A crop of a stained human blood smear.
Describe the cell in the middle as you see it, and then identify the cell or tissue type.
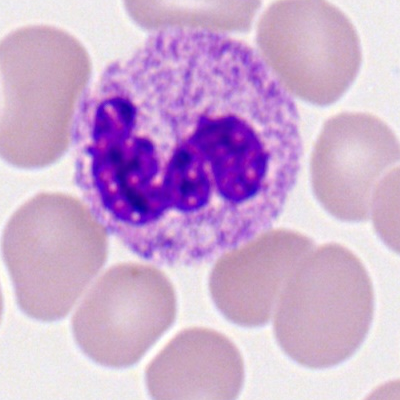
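Several nuclear lobes joined in a chain, running in a row from left to right across the cell. Clumped chromatin, coarse and dark purple. Cytoplasm plentiful, pale pinkish-lilac. It is a segmented neutrophil.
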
